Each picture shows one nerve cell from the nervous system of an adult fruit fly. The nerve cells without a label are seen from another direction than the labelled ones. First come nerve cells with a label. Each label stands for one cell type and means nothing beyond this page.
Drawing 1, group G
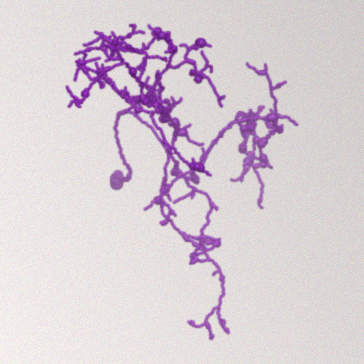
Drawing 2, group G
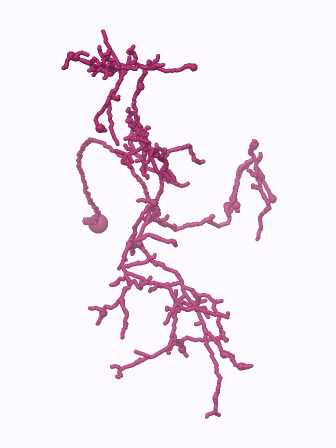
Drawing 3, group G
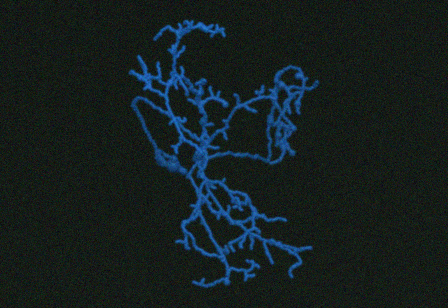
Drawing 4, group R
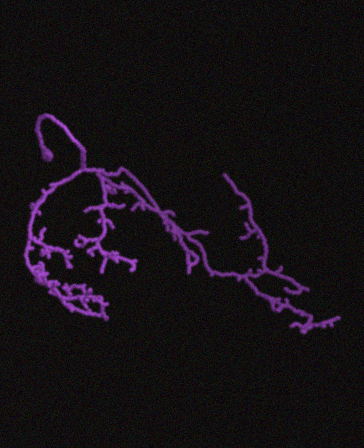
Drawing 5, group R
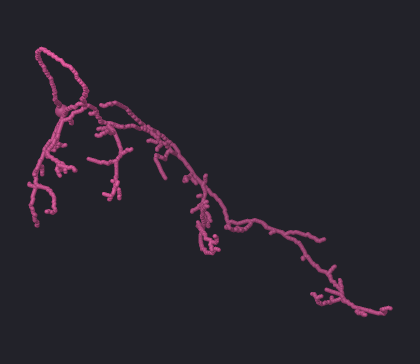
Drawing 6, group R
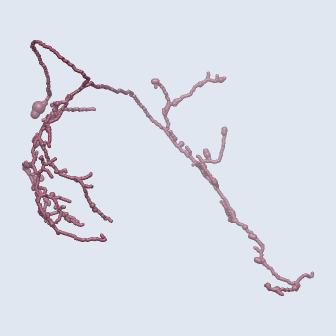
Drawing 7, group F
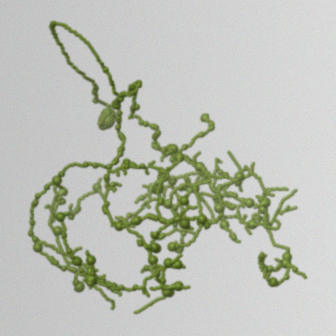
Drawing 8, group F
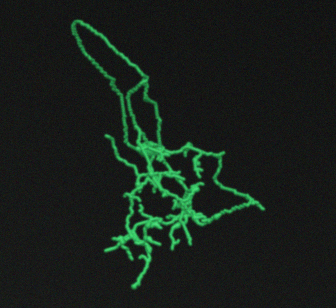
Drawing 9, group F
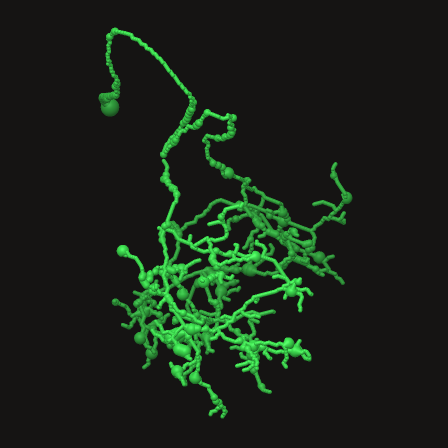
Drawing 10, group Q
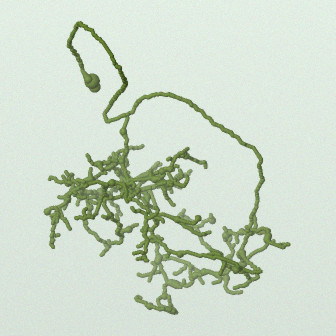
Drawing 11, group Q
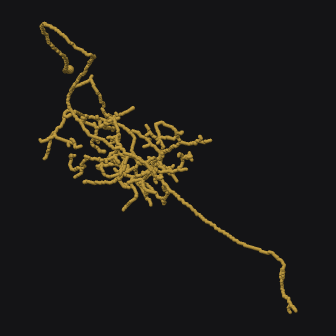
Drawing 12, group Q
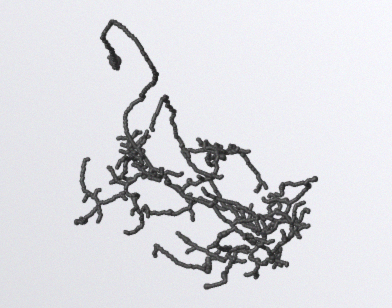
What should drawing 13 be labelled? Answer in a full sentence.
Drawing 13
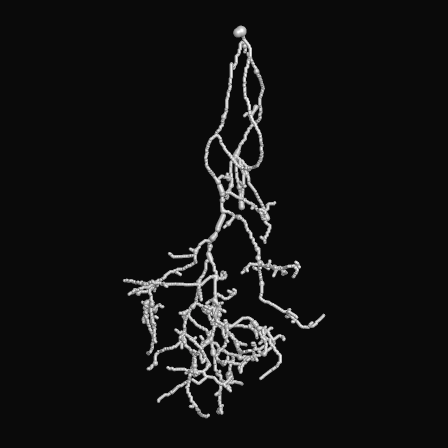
It belongs to group G.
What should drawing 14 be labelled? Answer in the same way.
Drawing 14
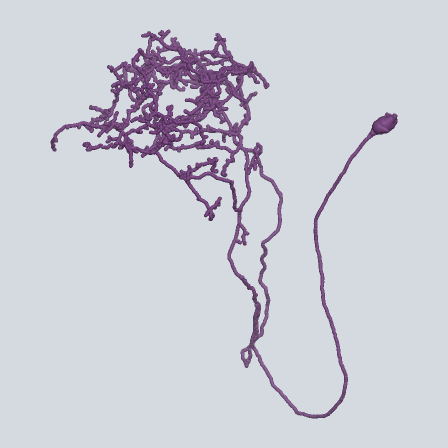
It belongs to group F.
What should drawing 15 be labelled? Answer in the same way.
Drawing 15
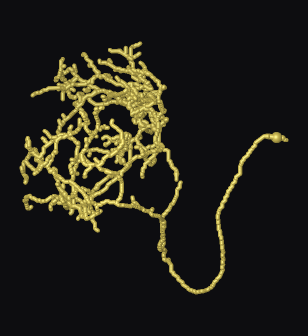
It belongs to group F.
